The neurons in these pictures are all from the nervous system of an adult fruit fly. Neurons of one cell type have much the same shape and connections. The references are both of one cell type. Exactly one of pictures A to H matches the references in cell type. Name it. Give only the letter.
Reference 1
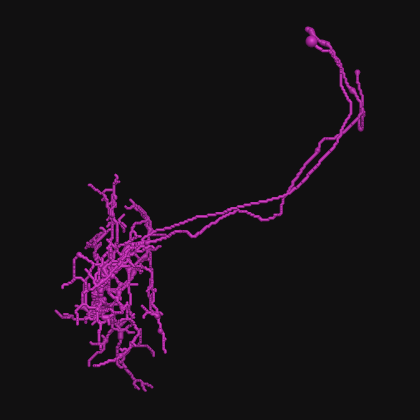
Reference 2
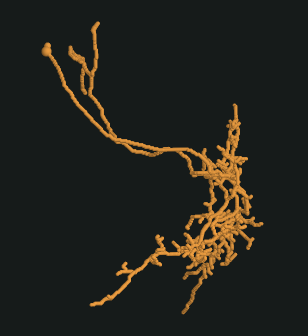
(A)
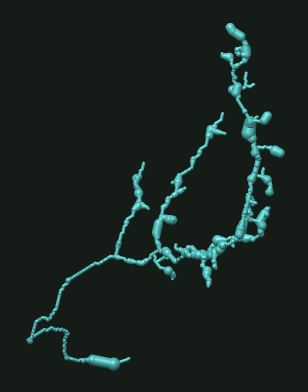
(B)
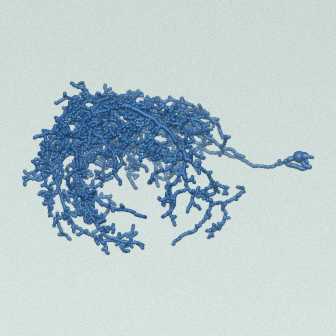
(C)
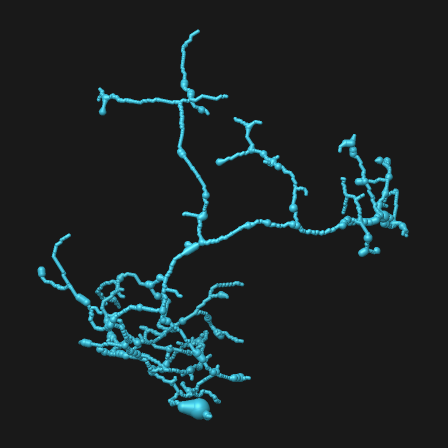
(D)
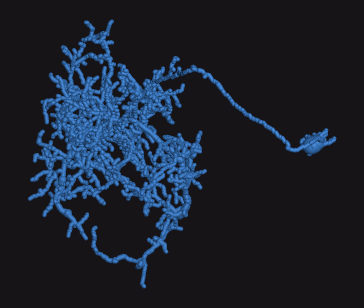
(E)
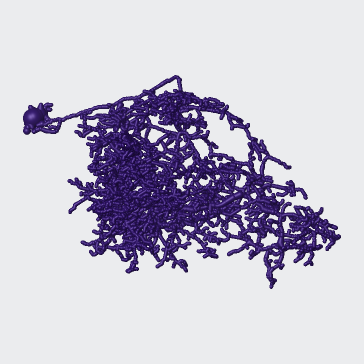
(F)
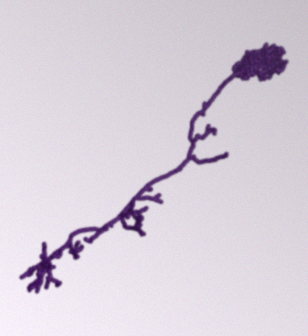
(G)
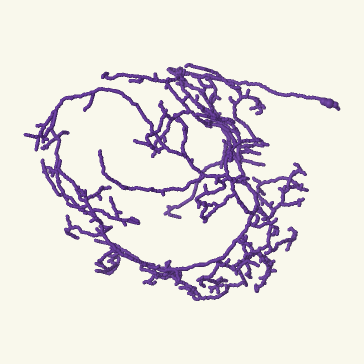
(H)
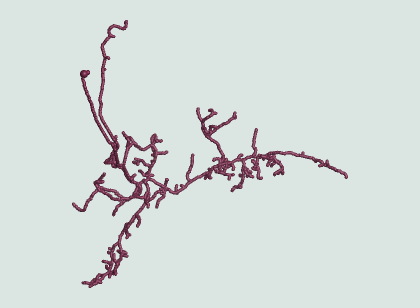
H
